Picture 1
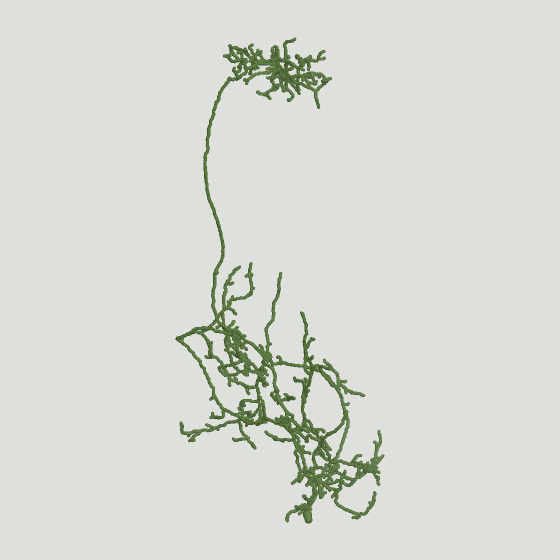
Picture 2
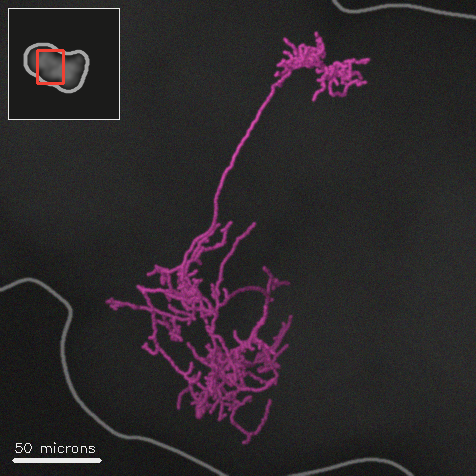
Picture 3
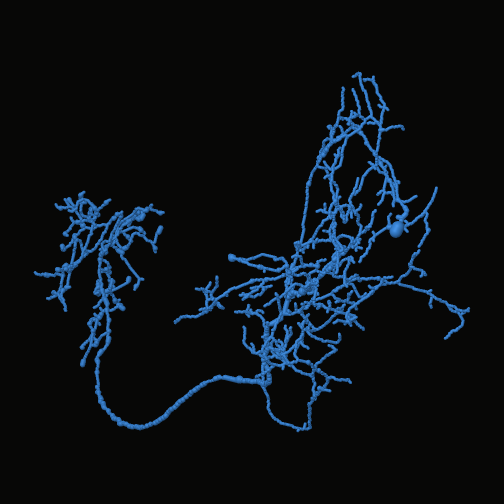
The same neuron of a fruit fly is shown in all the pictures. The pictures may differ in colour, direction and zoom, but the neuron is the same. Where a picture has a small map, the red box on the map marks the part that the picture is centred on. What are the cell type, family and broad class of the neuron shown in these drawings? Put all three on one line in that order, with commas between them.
GNG101, hemilineage LB5, central-brain intrinsic neuron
